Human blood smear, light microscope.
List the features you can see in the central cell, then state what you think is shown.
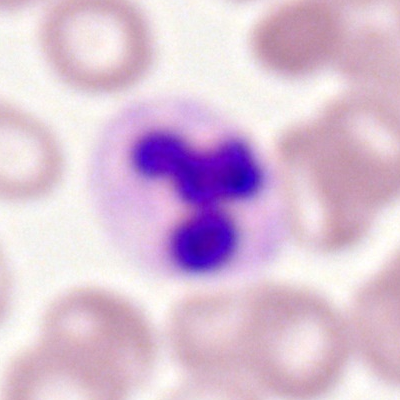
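Three separate lobes make up the nucleus, and no nucleoli can be seen within it. Its chromatin is dense and stains deep purple. No coarse orange-red granules are present in the cytoplasm. The cell is a segmented neutrophil.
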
